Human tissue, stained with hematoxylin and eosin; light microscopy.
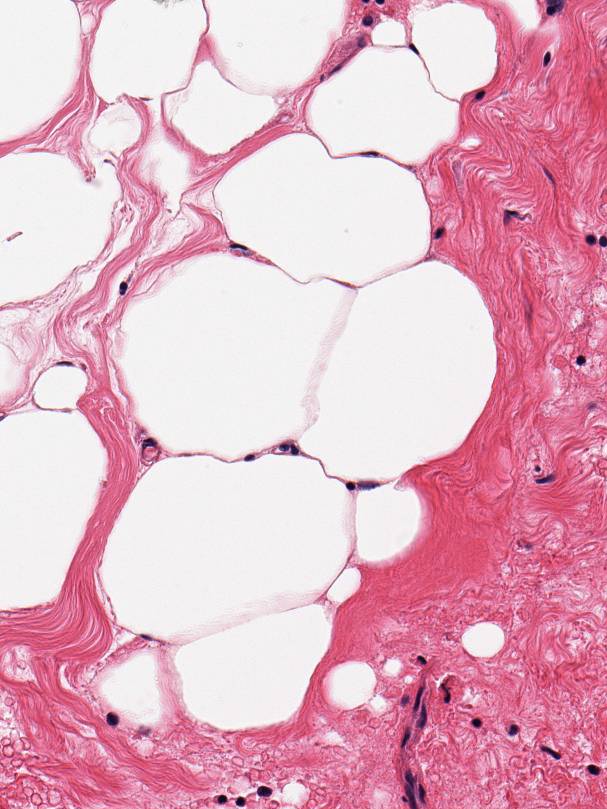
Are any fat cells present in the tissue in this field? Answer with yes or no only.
Yes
